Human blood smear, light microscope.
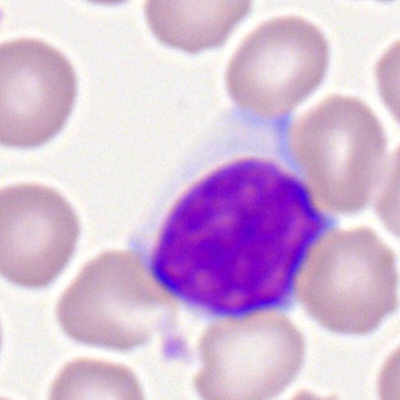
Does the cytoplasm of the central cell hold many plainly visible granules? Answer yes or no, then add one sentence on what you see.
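No. No granules can be seen in the cytoplasm.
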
